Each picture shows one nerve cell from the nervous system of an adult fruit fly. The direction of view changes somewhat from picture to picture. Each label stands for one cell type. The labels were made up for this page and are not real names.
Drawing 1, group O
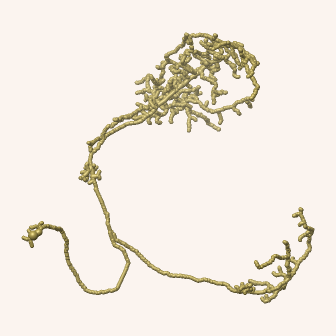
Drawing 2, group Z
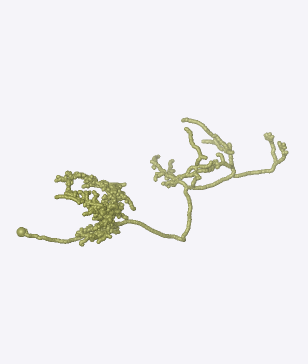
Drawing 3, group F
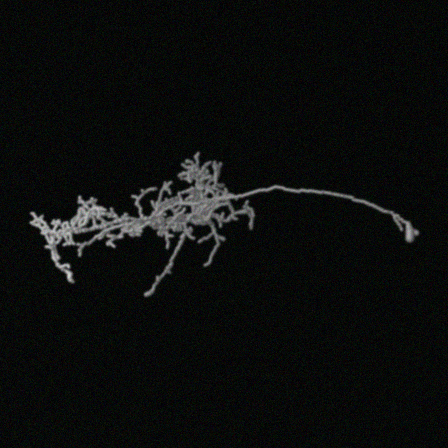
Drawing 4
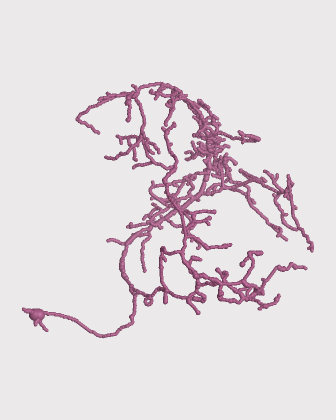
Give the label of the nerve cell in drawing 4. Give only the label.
group O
